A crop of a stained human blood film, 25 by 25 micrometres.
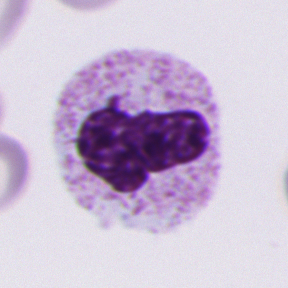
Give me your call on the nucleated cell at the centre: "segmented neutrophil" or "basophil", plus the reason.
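The answer is segmented neutrophil rather than basophil. Many small pinkish-purple granules are scattered through the whole cytoplasm, which is very pale, almost colourless, between them.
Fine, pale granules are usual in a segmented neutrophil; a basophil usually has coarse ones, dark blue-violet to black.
The nucleus, filling about 40% of the cell's area, shows two broad lobes side by side across the cell, with a small knob jutting upward from its top edge.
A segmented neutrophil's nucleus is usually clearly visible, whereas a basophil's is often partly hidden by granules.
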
